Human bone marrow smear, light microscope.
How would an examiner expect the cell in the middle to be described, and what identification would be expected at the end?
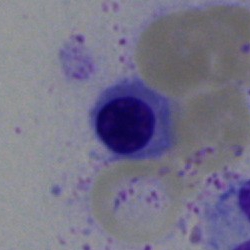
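Chromatin: dense and dark purple throughout the nucleus. Nucleoli: none seen. Cytoplasm: blue, with no granules. This is an erythroblast.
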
